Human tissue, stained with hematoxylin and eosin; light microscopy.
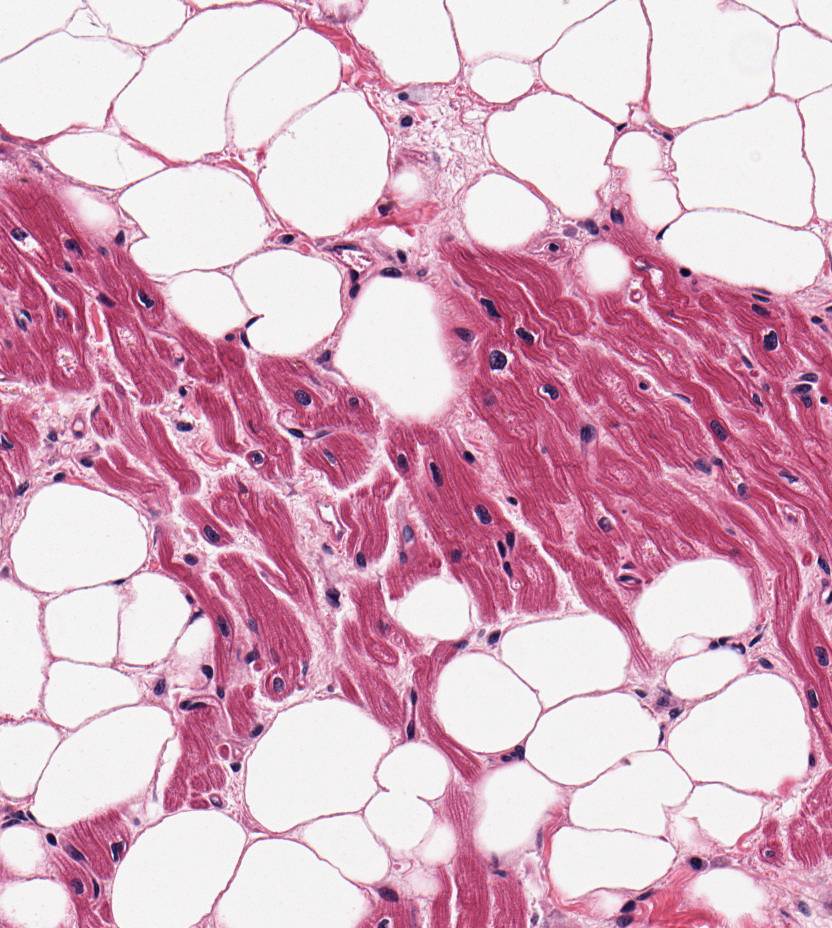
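atrial appendage of the heart. A broad band of muscle crosses the middle of the field, with fat above and below. Each fat cell shows as a large, empty, rounded clear space within a thin pink wall. Inside the band, too, scattered fat cells sit among the fibres. Notice the oval muscle nuclei lying centrally in the fibres.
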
